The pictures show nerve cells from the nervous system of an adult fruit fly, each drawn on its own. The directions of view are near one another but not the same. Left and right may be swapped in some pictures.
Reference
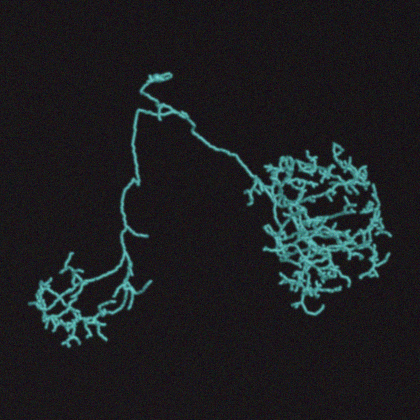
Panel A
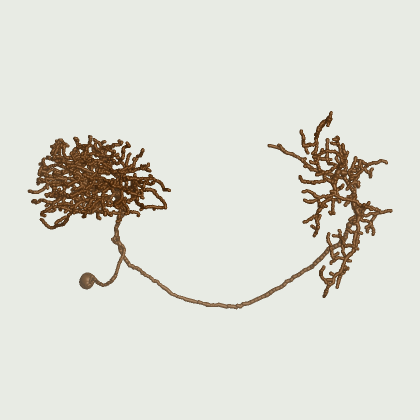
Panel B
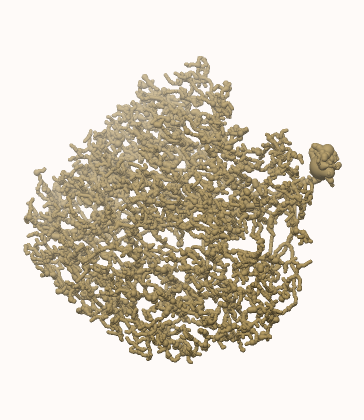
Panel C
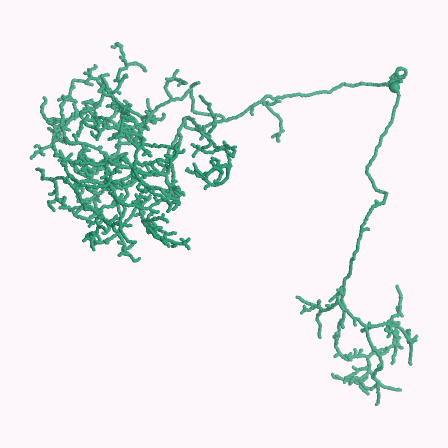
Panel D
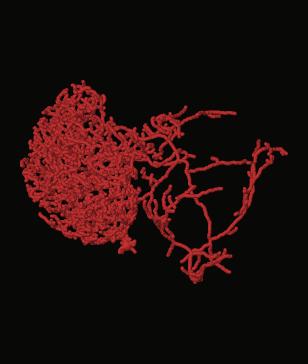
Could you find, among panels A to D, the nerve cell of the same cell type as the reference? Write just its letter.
C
